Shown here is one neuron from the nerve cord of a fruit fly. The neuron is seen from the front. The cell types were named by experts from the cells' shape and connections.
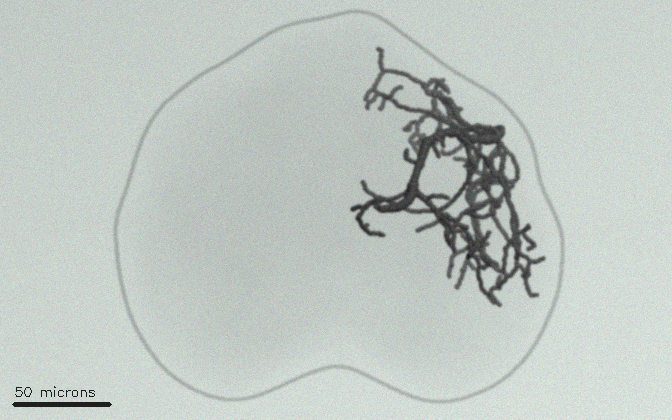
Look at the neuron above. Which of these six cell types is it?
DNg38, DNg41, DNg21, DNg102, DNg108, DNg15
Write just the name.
DNg108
